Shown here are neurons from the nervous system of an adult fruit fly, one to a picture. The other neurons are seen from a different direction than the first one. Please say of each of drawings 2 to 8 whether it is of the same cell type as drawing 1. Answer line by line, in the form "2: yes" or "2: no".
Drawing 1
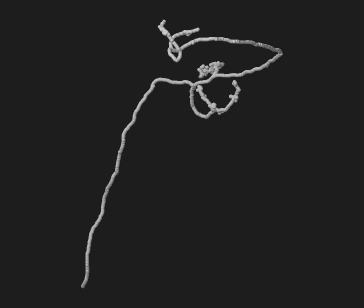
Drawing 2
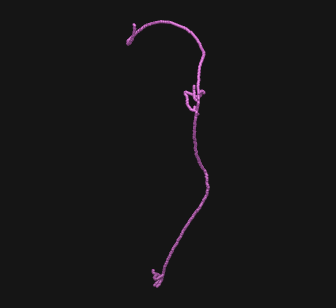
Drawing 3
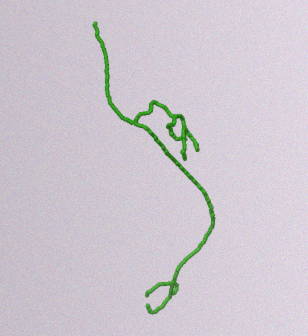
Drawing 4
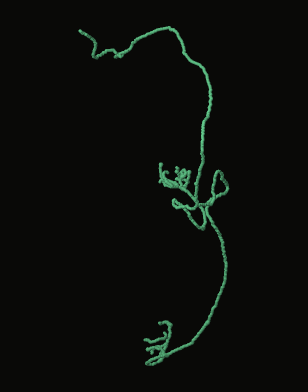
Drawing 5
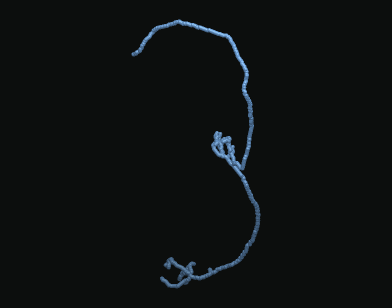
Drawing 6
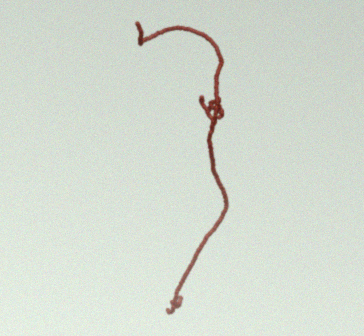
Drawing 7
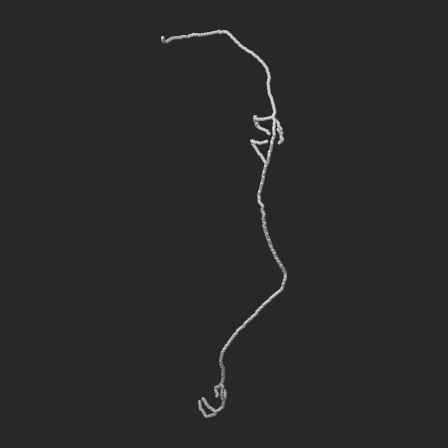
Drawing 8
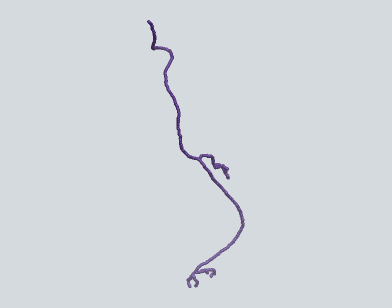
2: no
3: yes
4: no
5: no
6: no
7: no
8: yes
